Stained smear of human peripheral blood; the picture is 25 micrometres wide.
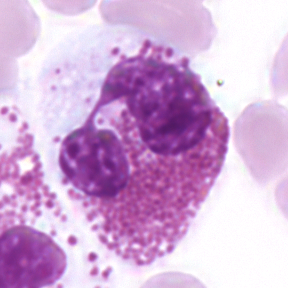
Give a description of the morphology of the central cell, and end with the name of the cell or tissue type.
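Two nuclear lobes are connected by a thin strand of nuclear material, the upper right lobe being larger than the lower left. The chromatin is dark purple and coarsely clumped. The upper left region of the cell is pale and contains only sparse granules. This cell is an eosinophil.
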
